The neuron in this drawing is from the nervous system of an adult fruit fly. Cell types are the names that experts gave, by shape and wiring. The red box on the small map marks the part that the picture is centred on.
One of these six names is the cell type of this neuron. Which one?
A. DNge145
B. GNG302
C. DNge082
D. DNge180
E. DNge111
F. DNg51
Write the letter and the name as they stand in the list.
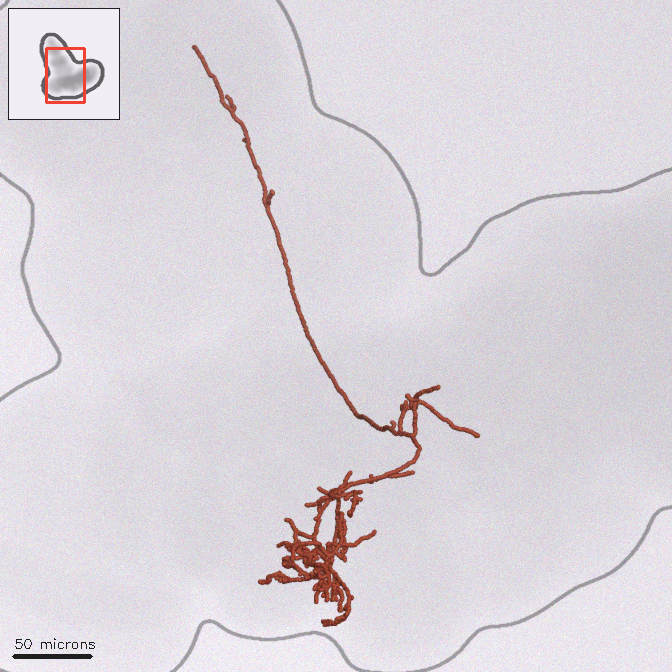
A. DNge145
